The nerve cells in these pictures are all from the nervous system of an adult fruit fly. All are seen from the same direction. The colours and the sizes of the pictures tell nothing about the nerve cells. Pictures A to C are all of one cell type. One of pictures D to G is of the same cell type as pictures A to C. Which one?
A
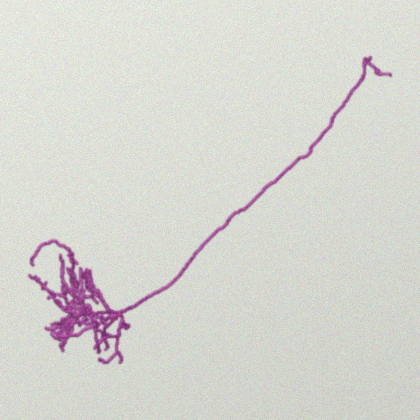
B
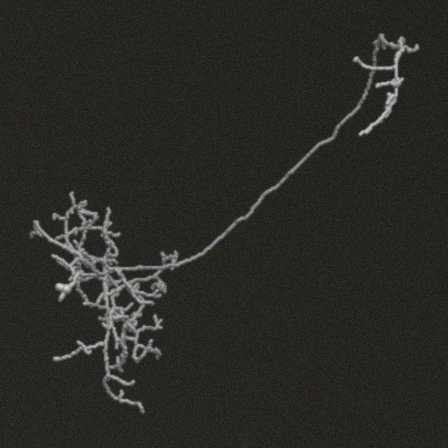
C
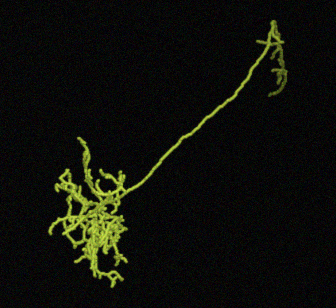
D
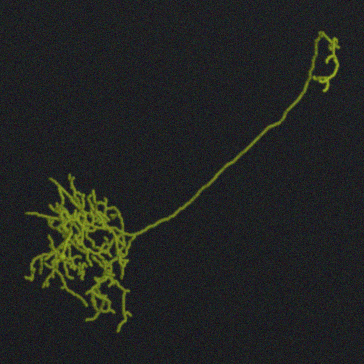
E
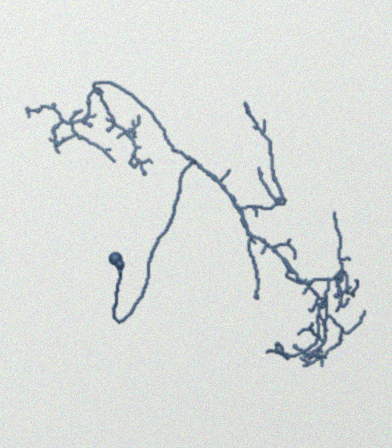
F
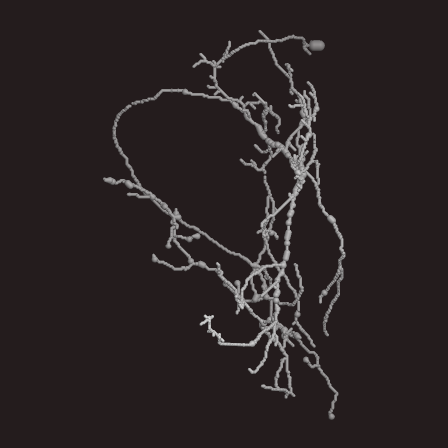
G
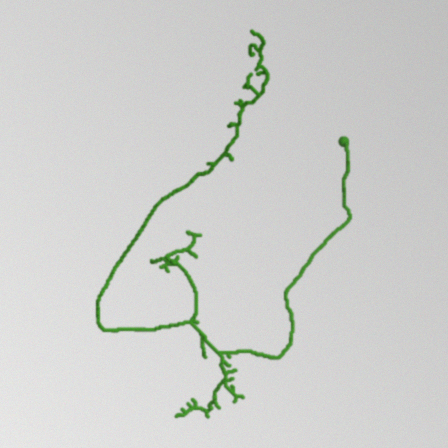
Picture D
